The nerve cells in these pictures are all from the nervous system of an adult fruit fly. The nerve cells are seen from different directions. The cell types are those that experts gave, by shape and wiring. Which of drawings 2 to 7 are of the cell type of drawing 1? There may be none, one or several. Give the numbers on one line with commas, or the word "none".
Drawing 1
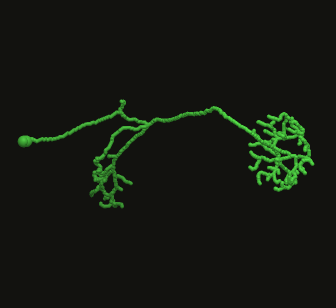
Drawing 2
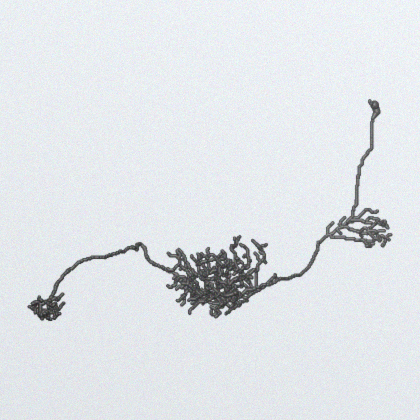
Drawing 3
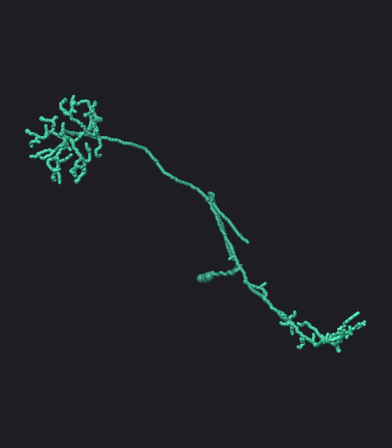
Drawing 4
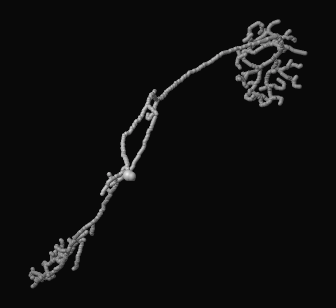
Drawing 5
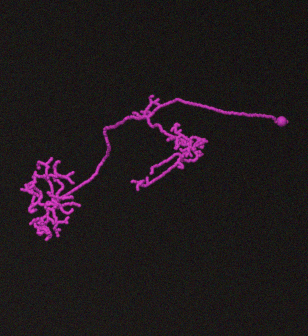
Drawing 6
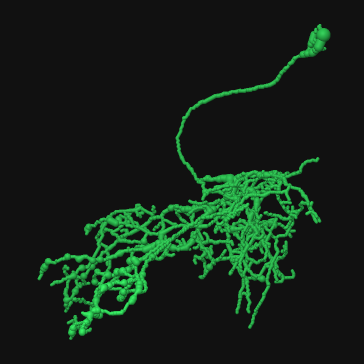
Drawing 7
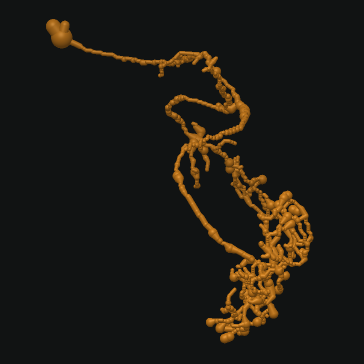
3, 4, 5, 7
